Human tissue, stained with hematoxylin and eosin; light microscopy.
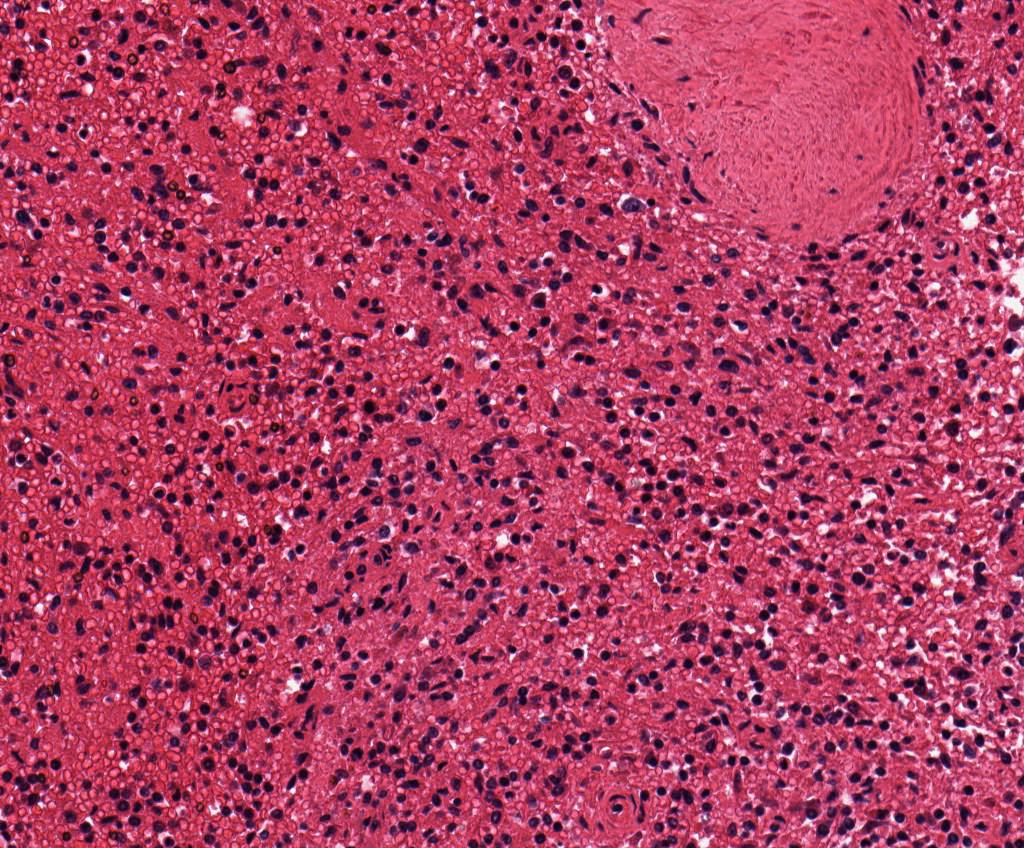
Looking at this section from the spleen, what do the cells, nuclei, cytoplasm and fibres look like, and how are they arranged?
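At the top right of the field lies a rounded, pale pink body composed of concentrically layered fibres. Most of the nucleated cells have small, round, darkly stained nuclei with scant cytoplasm. No epithelium or glands are present anywhere in the field. Small white gaps are scattered between the cells and are more numerous towards the right side.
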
